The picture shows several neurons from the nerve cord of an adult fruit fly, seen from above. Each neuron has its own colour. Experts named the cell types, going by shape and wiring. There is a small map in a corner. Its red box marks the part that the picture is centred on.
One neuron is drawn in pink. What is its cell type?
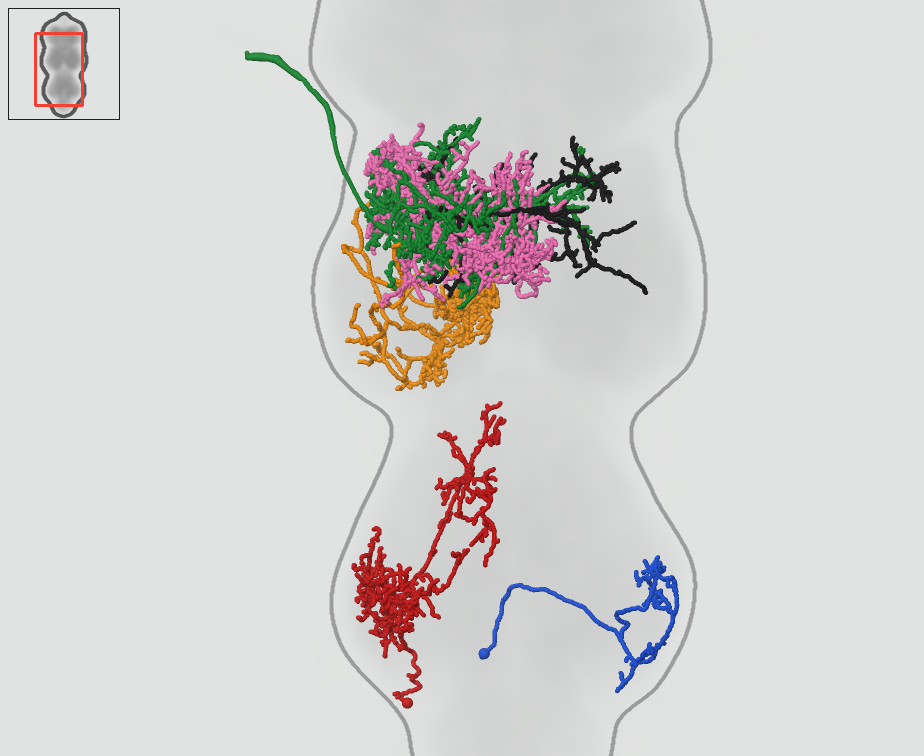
IN06B013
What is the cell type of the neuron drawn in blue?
IN13B100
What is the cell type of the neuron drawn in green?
i2 MN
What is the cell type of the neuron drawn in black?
IN00A056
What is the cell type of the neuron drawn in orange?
IN04B058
